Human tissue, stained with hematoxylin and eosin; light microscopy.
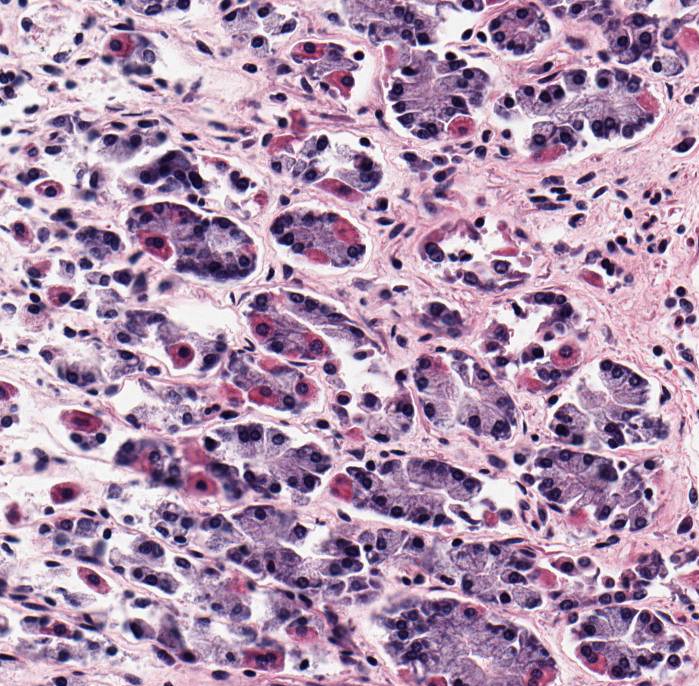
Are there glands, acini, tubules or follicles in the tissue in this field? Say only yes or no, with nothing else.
Yes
